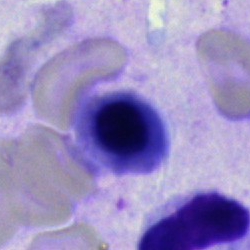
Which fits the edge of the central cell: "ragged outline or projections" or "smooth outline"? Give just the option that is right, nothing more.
Smooth outline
